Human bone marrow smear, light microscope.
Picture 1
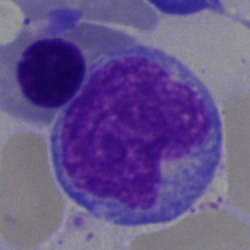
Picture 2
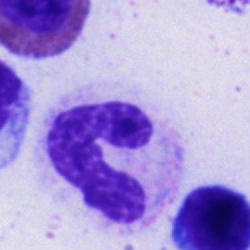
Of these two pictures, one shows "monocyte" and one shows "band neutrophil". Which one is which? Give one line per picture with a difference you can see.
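Picture 1 is a monocyte. No distinct granules are seen in the cytoplasm.
Picture 2 is a band neutrophil. Fine pinkish granules are scattered through the cytoplasm.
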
